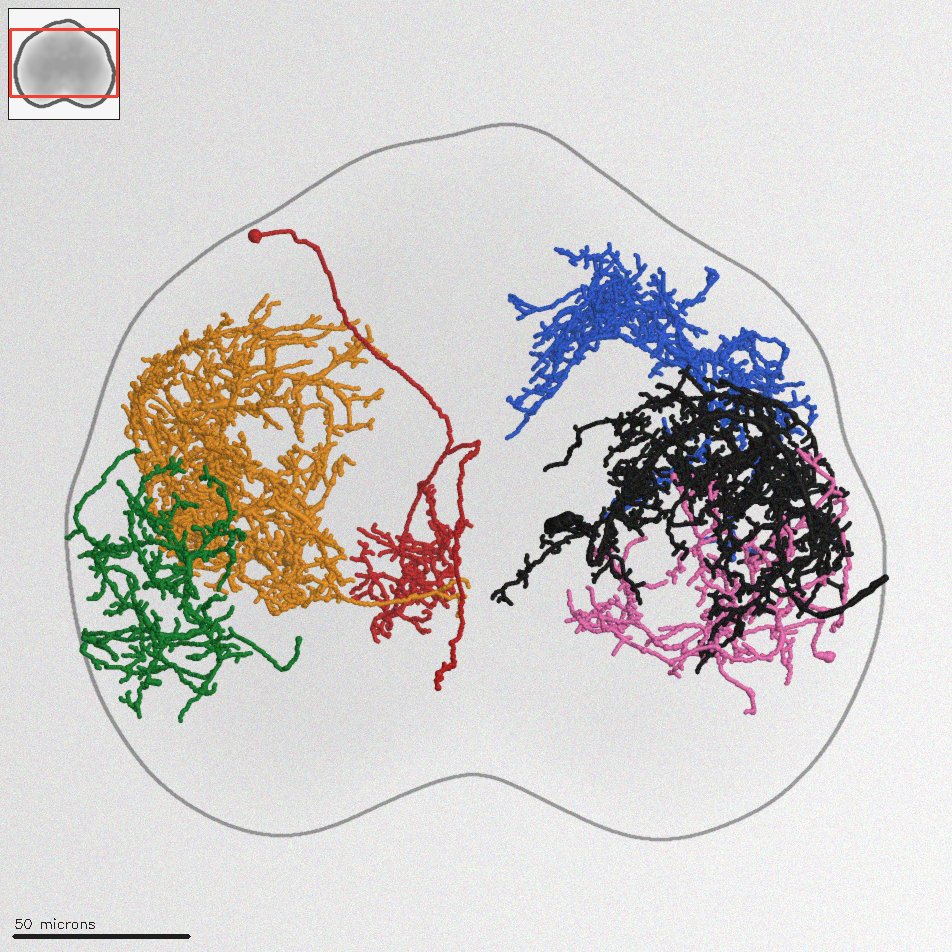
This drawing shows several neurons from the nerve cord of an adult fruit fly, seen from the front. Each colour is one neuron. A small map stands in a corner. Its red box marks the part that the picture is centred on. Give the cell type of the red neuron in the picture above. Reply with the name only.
IN23B090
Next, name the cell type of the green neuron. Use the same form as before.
IN20A.22A018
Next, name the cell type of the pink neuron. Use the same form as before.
IN20A.22A038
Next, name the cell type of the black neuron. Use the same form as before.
Tergopleural/Pleural promotor MN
